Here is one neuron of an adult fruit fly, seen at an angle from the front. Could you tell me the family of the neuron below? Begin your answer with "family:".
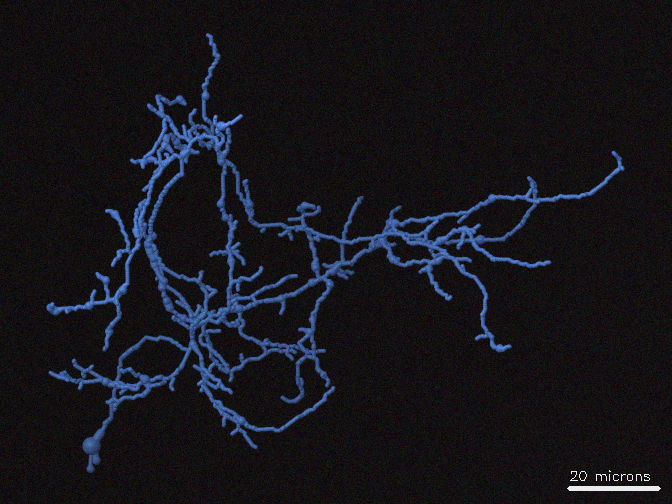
family: hemilineage VLPl&p2_lateral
